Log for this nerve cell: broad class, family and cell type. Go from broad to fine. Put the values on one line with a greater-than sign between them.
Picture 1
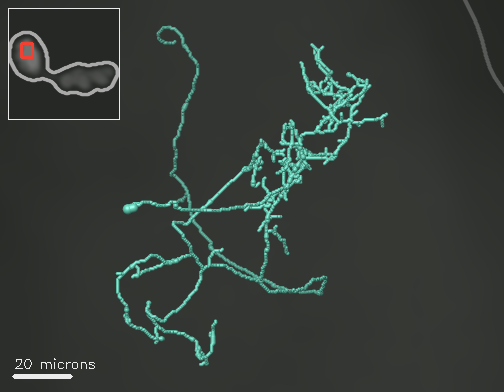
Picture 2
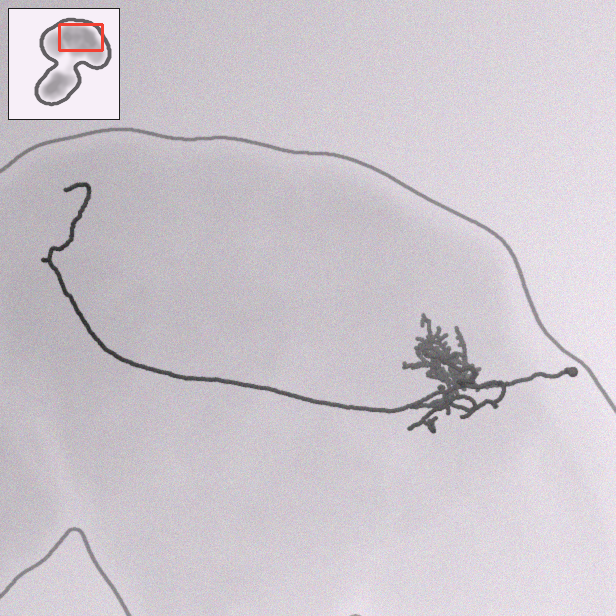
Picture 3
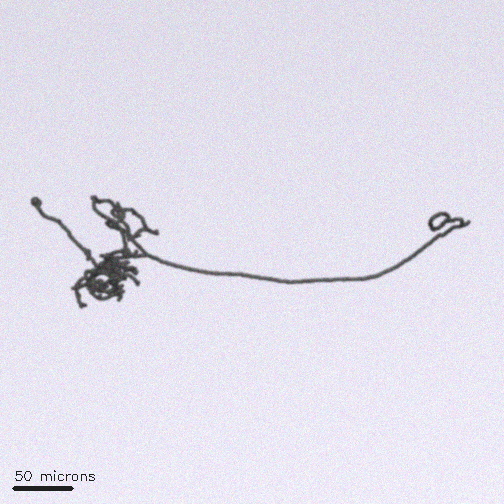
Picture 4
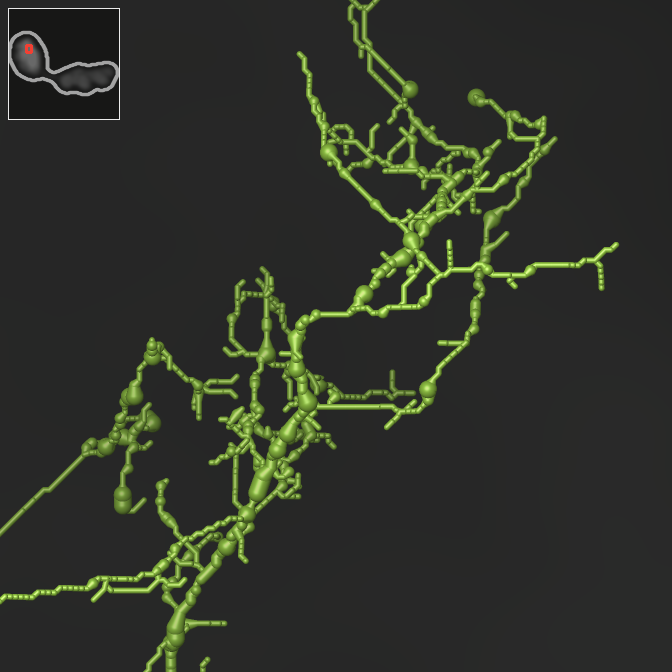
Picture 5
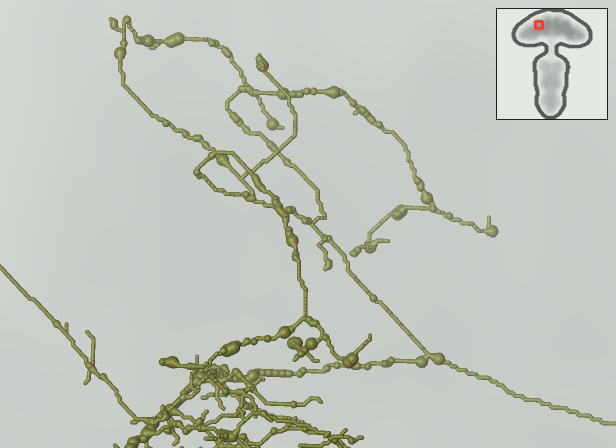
central-brain intrinsic neuron > hemilineage VLPl2_posterior > LHAV2g2_a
